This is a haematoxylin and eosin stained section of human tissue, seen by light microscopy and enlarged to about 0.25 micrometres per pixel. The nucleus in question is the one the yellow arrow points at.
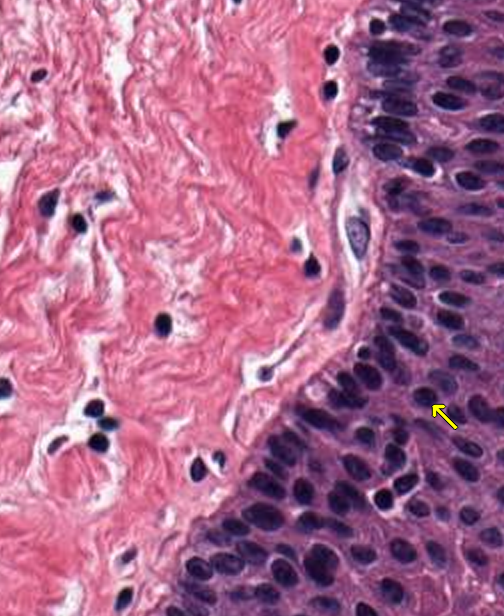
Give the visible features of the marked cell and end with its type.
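The nucleus is oval and about the same size as the nuclei crowded around it. The nucleus is dark and stains fairly evenly throughout. The cytoplasm is a scant purplish-pink rim whose outline merges with the neighbouring cells. The marked cell is a squamous epithelial cell.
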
